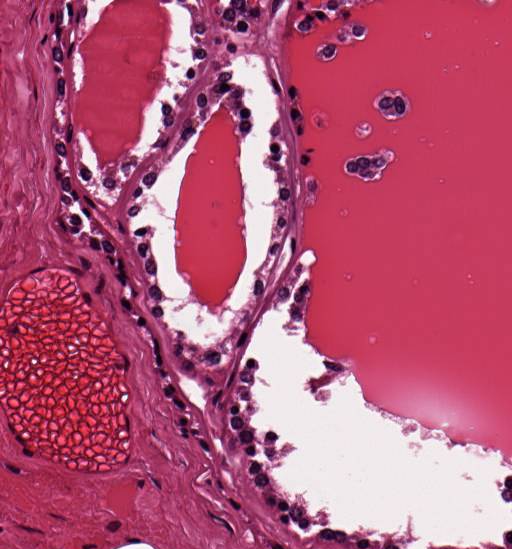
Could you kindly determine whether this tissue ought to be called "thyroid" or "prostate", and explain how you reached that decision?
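This tissue is thyroid. The spaces are lined by a single layer of flattened to low cuboidal cells with dark round nuclei. In the upper right part of the large space, small clusters of cells with dark round nuclei float in the pink material. At the lower left, a rounded vessel is tightly packed with red blood cells. Along the left edge lies dense pink fibrous stroma with scattered spindle-shaped nuclei.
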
